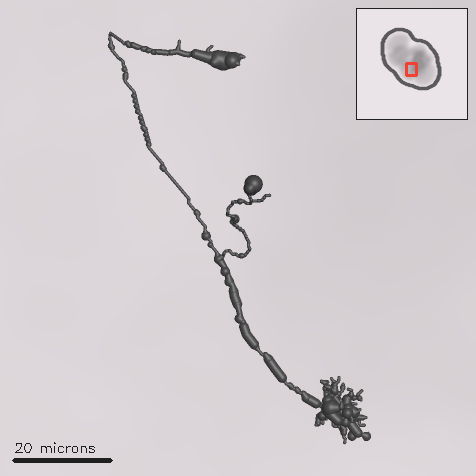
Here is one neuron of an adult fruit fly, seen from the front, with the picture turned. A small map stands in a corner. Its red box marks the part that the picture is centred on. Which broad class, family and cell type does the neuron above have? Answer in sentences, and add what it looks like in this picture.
This is a central-brain intrinsic neuron. The family is hemilineage AOTUv3_dorsal. It is of cell type TuBu01. Its cell body lies in the middle of the picture. From top to bottom in the picture it spans about 85 microns.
